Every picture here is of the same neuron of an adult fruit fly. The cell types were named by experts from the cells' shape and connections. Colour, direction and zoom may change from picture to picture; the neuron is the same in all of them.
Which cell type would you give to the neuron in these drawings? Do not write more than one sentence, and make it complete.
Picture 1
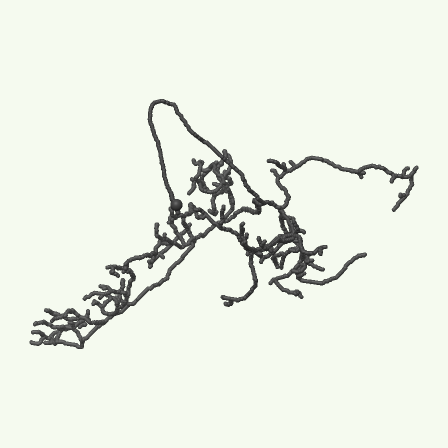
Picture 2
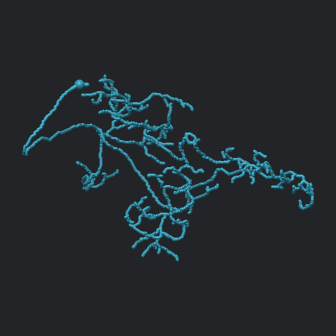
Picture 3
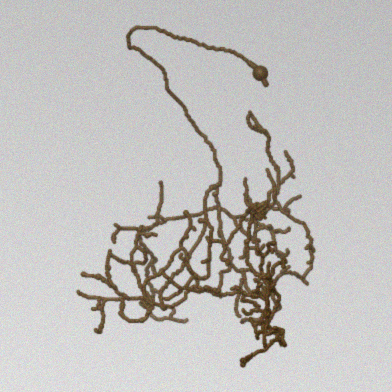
Included in the cell type FB6Y is this neuron.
